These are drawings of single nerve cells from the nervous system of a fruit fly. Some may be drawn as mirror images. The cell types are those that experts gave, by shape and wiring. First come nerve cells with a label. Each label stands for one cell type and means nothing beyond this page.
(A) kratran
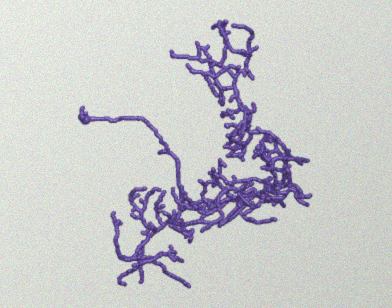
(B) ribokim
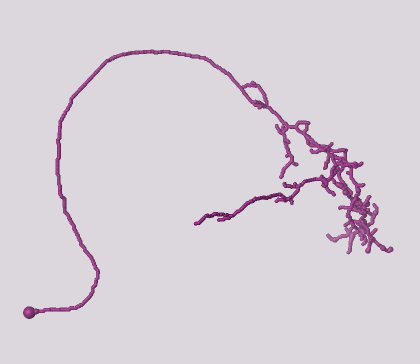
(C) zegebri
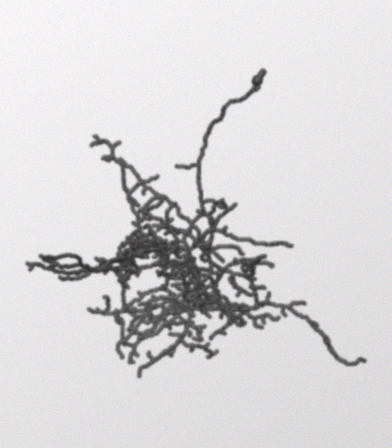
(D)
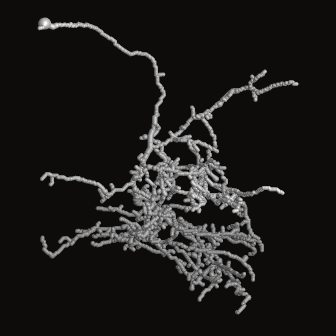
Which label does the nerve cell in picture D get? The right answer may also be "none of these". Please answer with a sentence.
It belongs to zegebri.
